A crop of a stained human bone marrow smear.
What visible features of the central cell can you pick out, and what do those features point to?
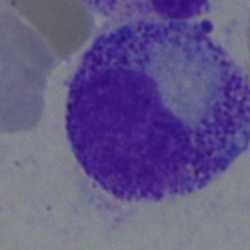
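Begin with the outline, which is roughly round. The nucleus stains a dense dark purple, and coarse dark purple granules are scattered through the cytoplasm. Just beside the nucleus, on its upper right, you will find a pale area of cytoplasm with only sparse granules. What you are looking at is a myelocyte.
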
